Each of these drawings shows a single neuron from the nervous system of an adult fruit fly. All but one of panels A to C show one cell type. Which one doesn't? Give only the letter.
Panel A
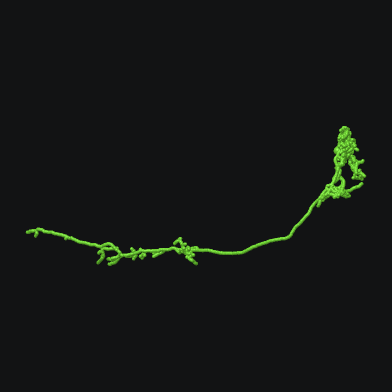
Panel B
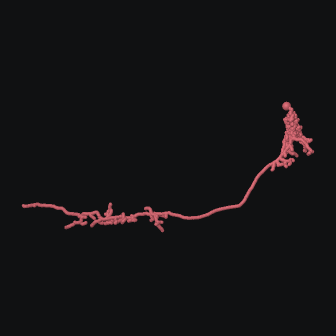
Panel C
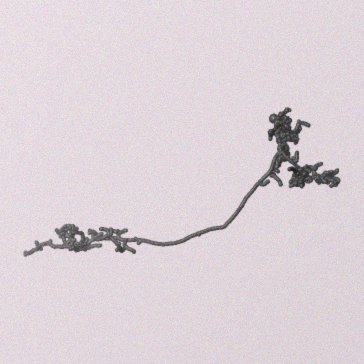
C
